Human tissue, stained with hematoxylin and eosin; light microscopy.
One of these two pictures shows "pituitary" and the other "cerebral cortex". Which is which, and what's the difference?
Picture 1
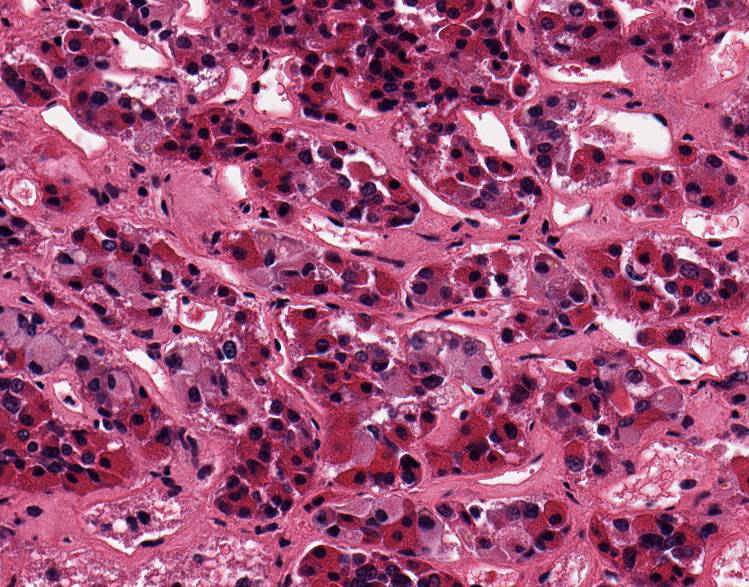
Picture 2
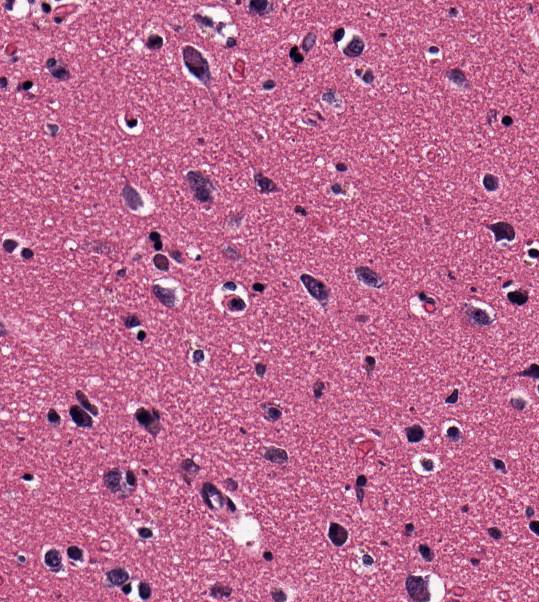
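The pituitary is picture 1; the cerebral cortex is picture 2. In the pituitary, most cells are polygonal with abundant deep red cytoplasm and round, dark nuclei, with pale grey-violet cells scattered among them and foamy, vacuolated cells especially at the lower left and lower right. The cerebral cortex instead shows an even, finely granular pink background peppered with tiny clear dots, without layers, glands or other organized units. Its scattered cells are mostly small, dark, round nuclei with scant cytoplasm, outnumbering larger angular, triangular bodies that taper into a process.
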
